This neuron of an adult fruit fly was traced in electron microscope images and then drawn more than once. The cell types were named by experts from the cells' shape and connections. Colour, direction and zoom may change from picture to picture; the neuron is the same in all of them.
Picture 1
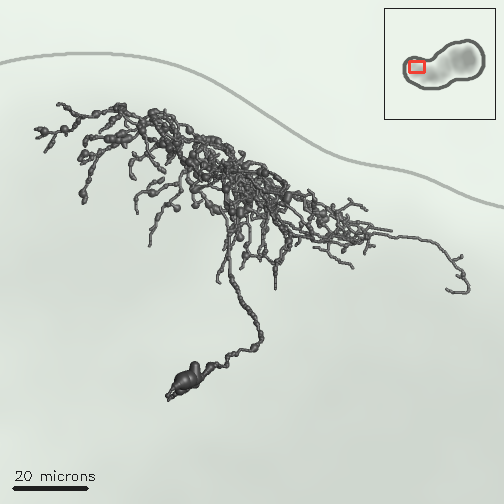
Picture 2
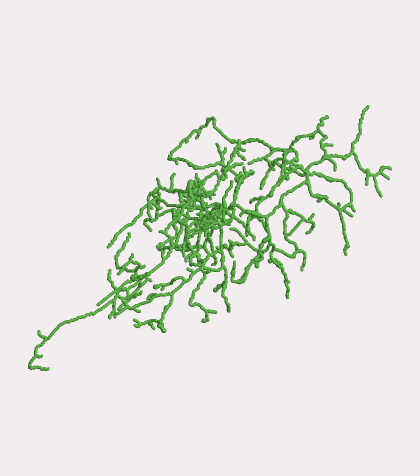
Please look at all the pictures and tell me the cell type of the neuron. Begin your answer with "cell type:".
cell type: INXXX364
